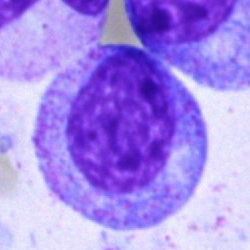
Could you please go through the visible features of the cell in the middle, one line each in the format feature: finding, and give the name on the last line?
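Nucleus: toward the top, leaving a wider rim of cytoplasm below.
Chromatin: purple, lacy, broken by many small pale gaps.
Cytoplasm: pale lilac-blue.
Granules: fine, pinkish-purple, scattered through the cytoplasm.
Name: myelocyte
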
